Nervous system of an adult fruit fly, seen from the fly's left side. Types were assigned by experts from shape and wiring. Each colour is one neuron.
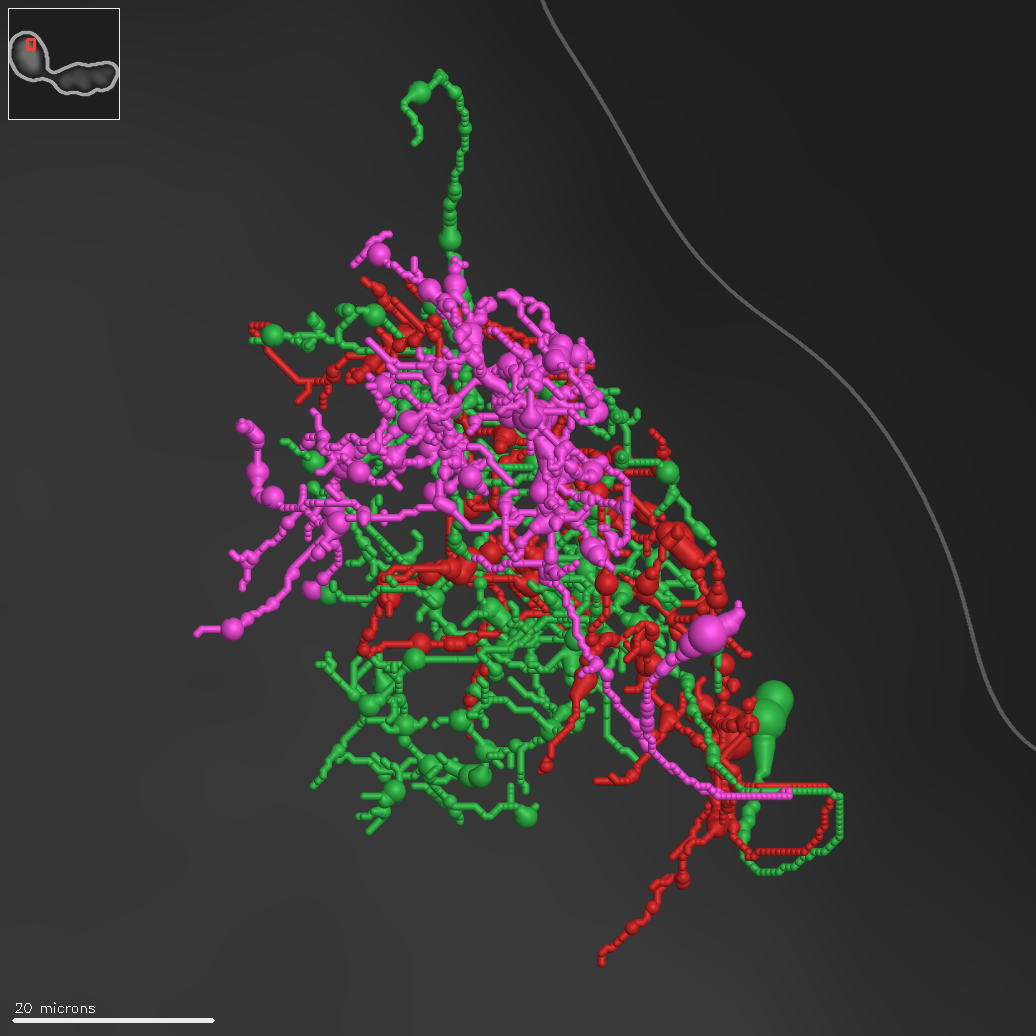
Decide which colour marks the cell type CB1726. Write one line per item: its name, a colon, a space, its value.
colour: red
